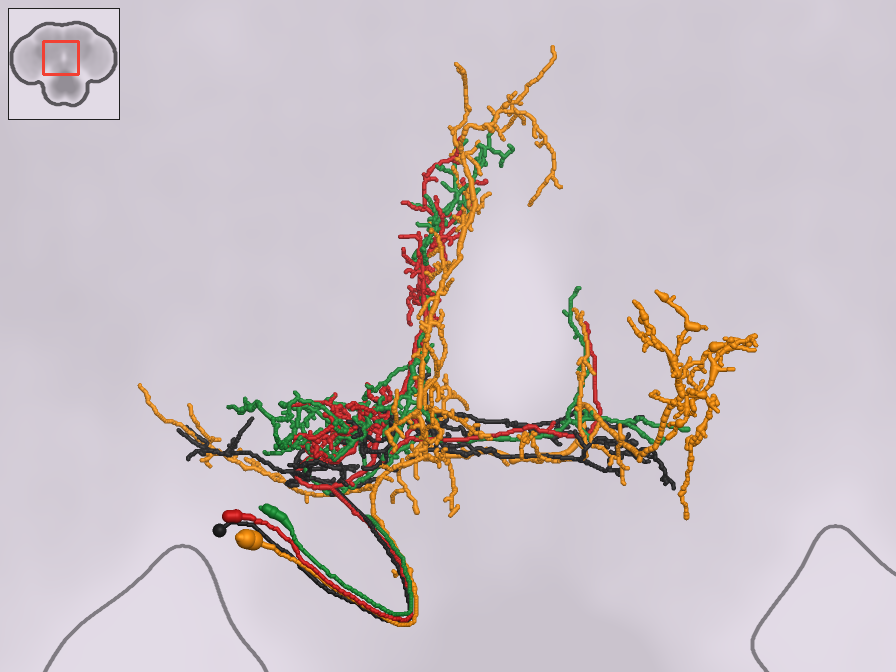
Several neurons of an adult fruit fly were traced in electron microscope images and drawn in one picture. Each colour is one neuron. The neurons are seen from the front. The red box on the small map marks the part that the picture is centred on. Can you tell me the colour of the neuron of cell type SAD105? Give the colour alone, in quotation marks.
"orange"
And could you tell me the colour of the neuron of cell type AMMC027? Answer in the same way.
"green"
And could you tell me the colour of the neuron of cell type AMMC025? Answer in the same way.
"red"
